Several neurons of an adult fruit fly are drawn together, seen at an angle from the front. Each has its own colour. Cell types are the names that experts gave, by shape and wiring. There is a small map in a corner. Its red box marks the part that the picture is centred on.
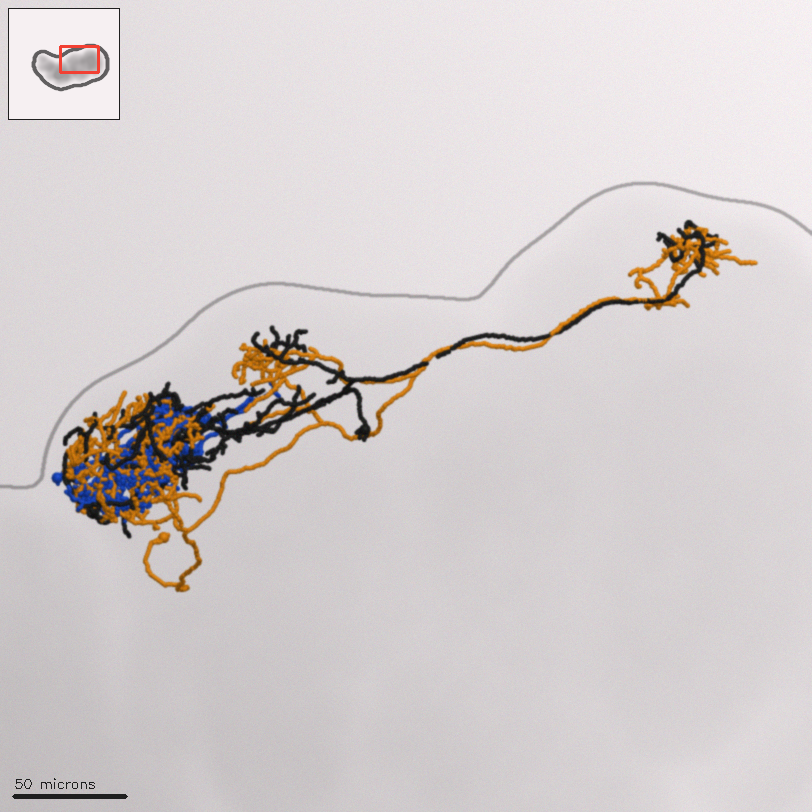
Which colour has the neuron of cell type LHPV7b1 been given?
orange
